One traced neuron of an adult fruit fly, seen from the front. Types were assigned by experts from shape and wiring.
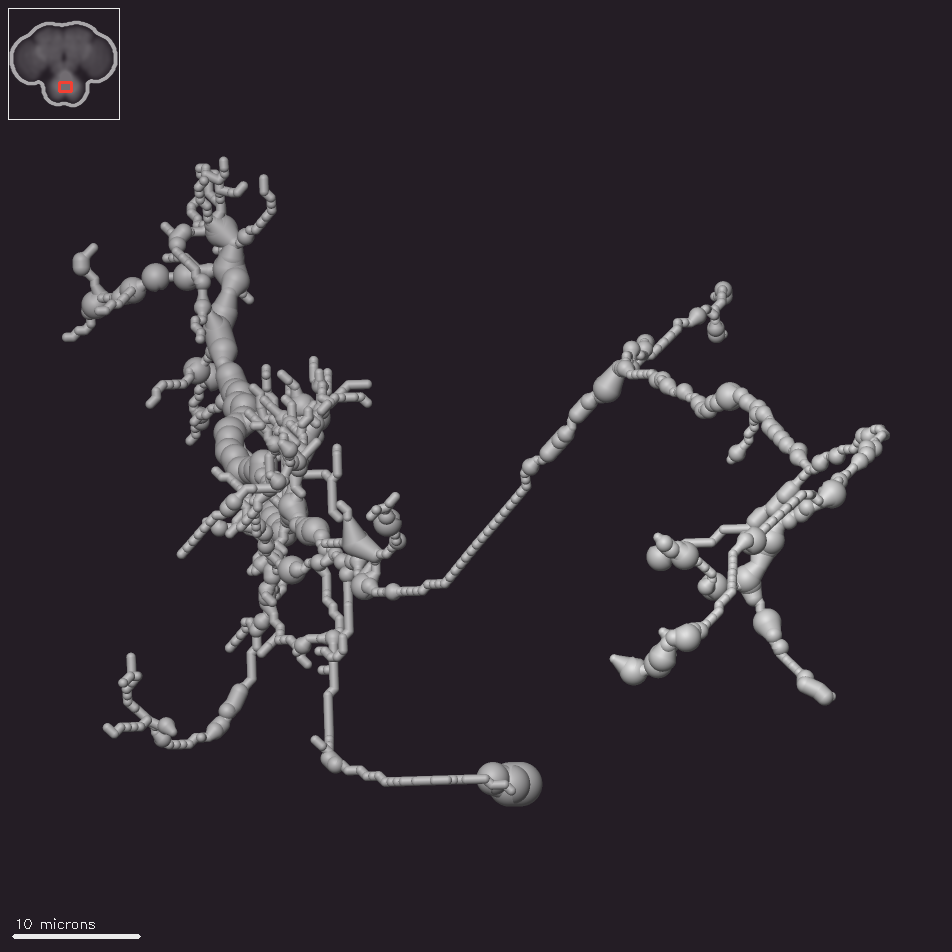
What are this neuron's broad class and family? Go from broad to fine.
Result: nerve-cord intrinsic neuron; hemilineage 10B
